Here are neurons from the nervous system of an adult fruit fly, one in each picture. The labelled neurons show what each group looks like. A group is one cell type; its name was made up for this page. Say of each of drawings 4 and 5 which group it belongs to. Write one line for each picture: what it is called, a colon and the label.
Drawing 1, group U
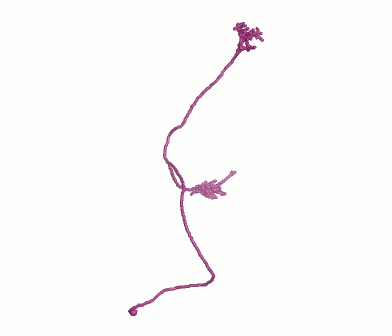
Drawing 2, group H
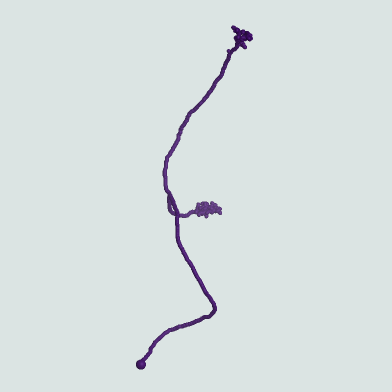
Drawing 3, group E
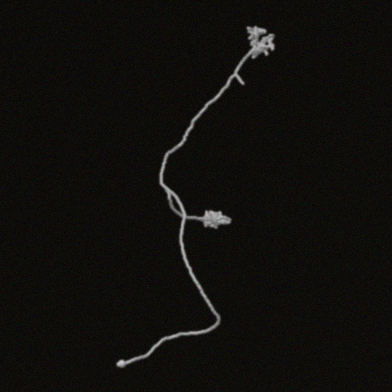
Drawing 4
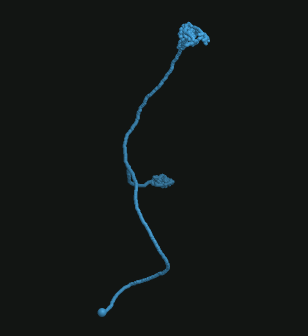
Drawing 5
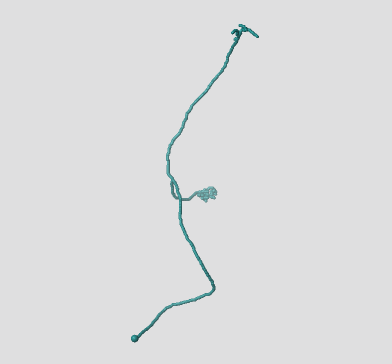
4: group H
5: group H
